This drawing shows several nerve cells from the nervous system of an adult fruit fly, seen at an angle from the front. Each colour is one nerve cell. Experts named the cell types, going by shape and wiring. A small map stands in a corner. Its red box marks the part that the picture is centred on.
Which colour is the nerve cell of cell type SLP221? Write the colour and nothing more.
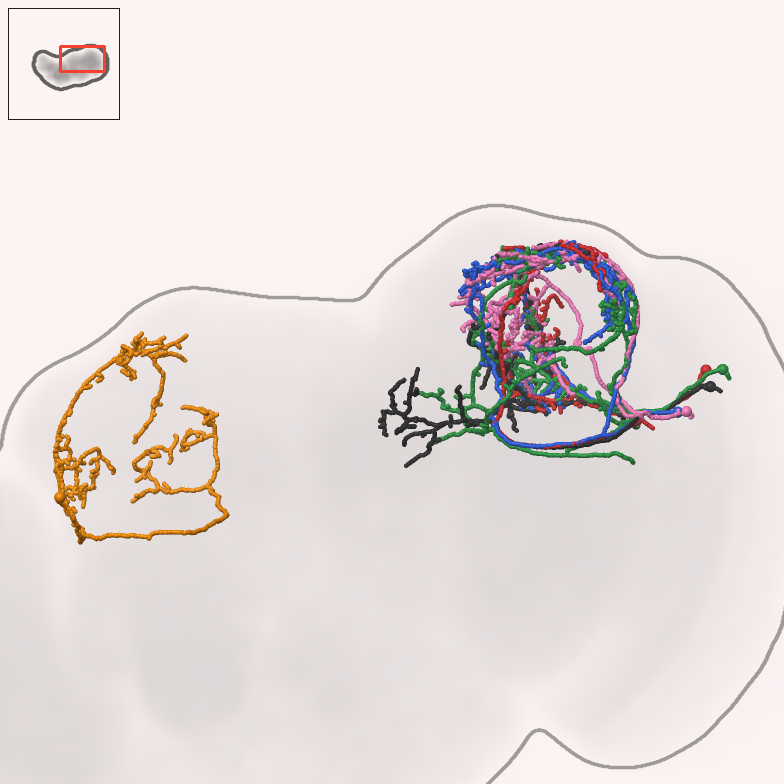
pink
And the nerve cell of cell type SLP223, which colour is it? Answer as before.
blue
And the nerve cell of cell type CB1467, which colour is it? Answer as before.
orange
